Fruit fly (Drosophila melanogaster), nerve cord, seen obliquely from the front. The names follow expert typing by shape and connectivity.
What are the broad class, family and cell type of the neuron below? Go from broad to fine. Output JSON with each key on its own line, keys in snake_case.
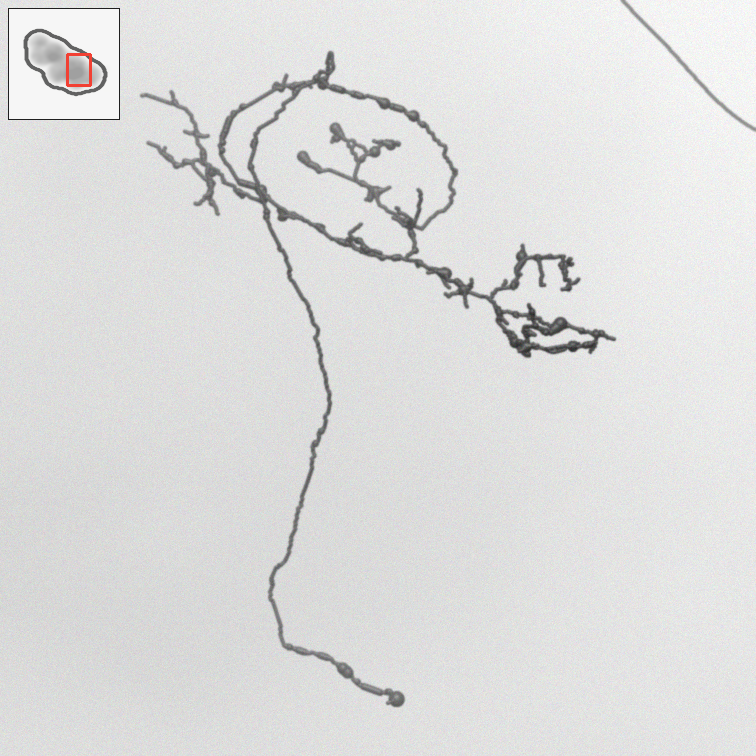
{
 "broad_class": "nerve-cord intrinsic neuron",
 "family": "hemilineage 02A",
 "cell_type": "IN02A063"
}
